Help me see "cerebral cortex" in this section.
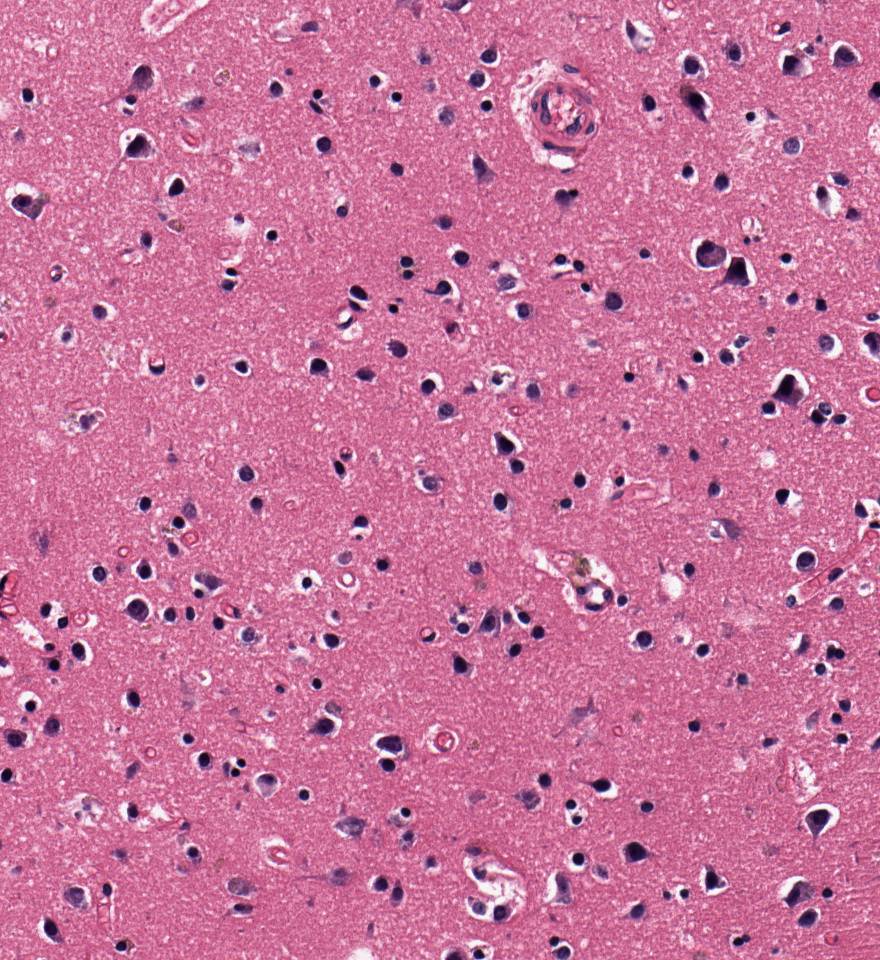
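This section is cerebral cortex. A continuous, finely granular pink background fills the whole field, with small cells scattered singly throughout. Most nuclei are small, round and densely dark-staining, and many sit within a clear, empty halo. Scattered dark cells have an angular, triangular outline.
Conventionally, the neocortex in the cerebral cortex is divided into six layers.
In this field, by contrast, the cells are distributed fairly evenly throughout.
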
